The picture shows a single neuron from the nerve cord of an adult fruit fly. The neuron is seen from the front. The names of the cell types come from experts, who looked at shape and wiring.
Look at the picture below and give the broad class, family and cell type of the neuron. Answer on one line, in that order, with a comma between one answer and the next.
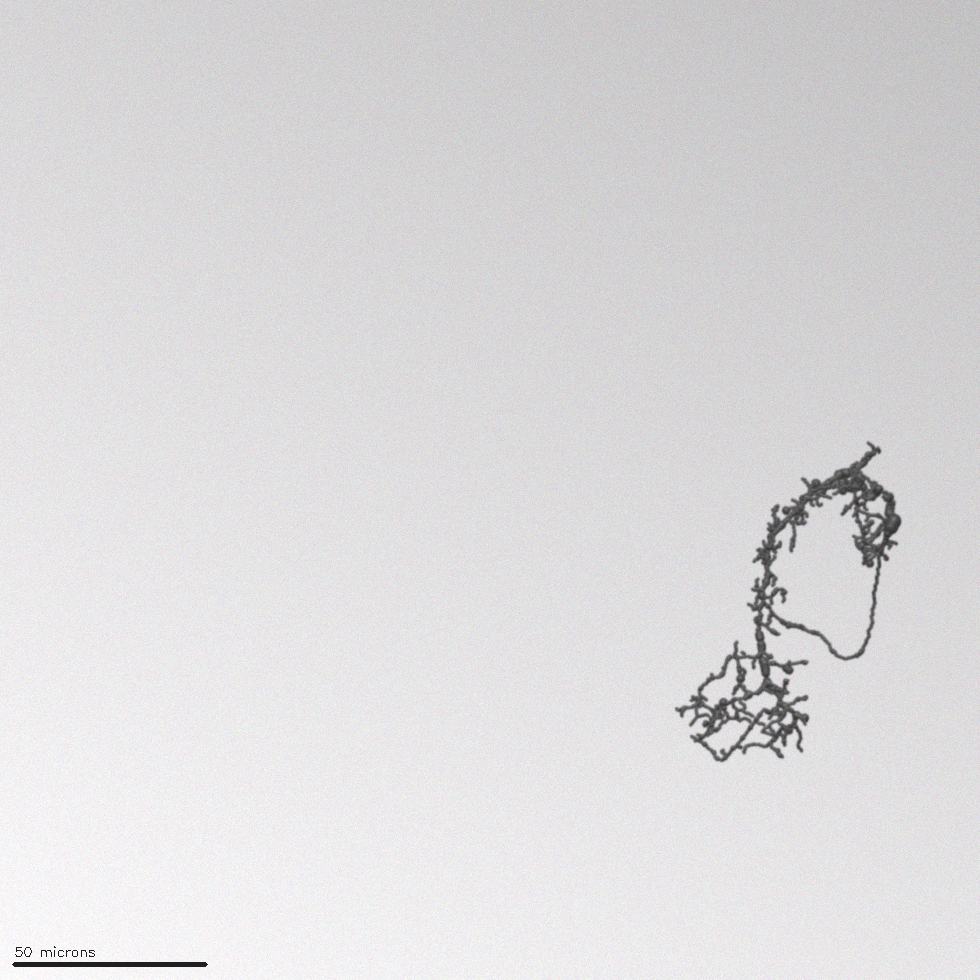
nerve-cord intrinsic neuron, hemilineage 08A, IN08A049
